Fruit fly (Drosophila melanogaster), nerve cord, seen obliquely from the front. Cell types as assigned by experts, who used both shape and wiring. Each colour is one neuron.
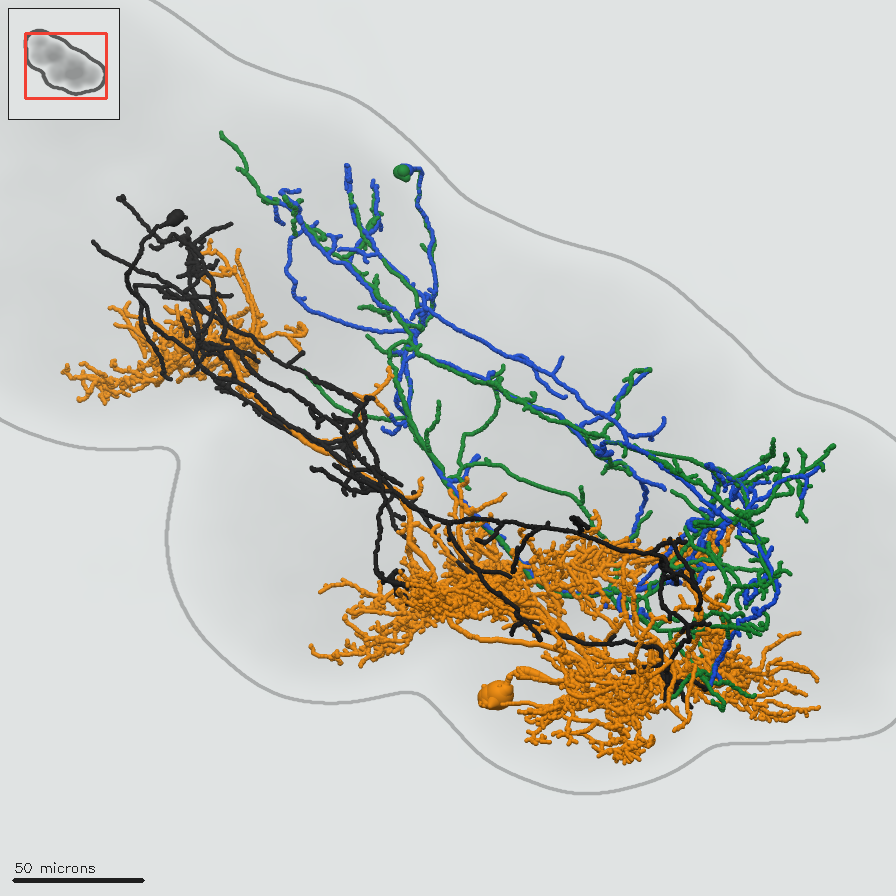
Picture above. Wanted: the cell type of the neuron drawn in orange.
IN05B002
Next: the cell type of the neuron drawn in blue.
IN17A053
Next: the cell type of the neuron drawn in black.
IN17A066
